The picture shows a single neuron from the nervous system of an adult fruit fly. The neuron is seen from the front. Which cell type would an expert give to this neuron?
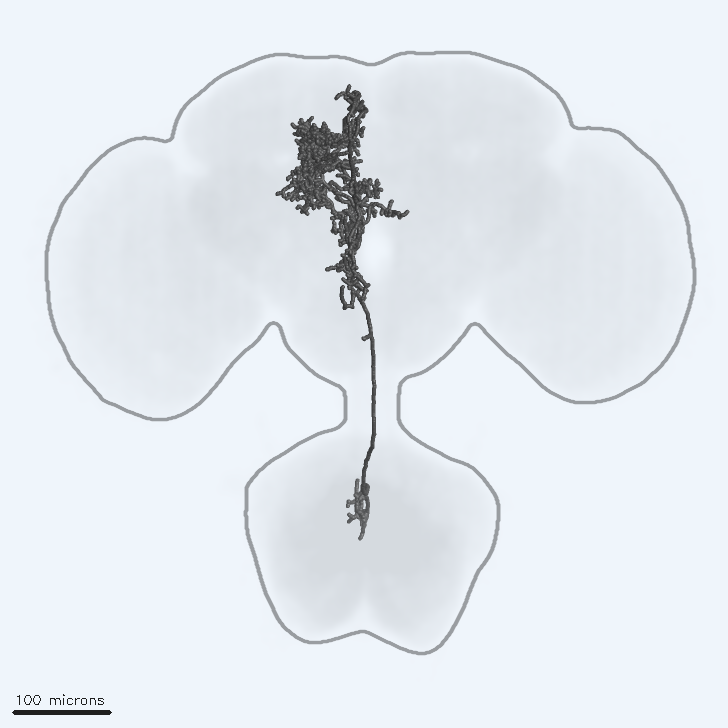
DNp104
